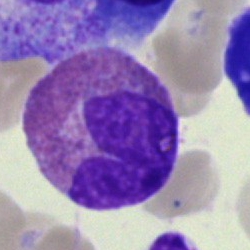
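Eosinophil, its cytoplasm filled with pinkish-red granules. The nucleus, placed toward the right and lower side of the cell, is deeply indented into a curve that partly wraps around a region of cytoplasm. Inside that curve lies a pale, weakly stained zone of cytoplasm.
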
